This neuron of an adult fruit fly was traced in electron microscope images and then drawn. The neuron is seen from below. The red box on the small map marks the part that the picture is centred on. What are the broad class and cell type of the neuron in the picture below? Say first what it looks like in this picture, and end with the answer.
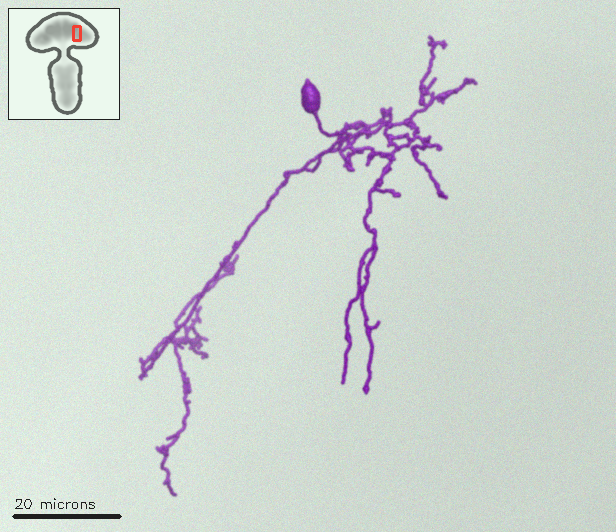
It is in the brain and does not reach the nerve cord. By the scale bar it is about 90 microns tall in this view. Dozens of branch ends can be seen. This is a visual centrifugal neuron. It is of cell type aMe2.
